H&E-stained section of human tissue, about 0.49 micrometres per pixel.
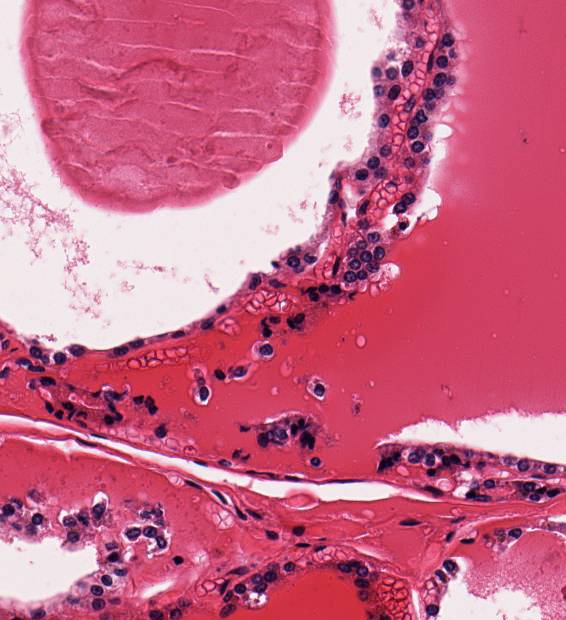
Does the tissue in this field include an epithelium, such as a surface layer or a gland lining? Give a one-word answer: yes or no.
Yes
